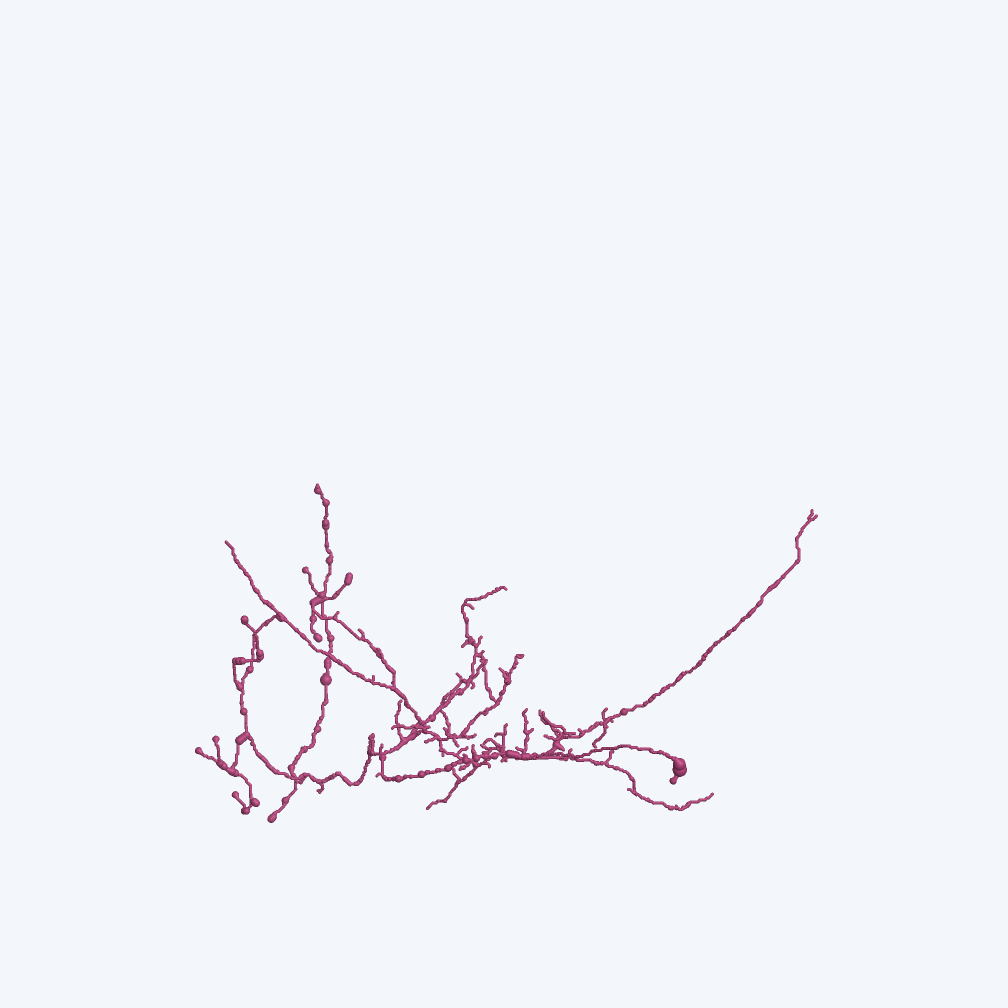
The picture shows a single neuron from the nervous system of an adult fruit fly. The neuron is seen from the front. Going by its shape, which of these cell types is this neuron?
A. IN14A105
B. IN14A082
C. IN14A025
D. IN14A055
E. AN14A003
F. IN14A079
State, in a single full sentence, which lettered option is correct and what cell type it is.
It is IN14A025, option C, that is the cell type of the neuron.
